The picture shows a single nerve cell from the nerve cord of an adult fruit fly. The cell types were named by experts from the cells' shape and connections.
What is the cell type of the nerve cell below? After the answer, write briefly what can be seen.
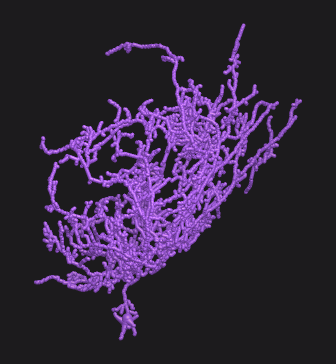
The cell type is IN21A012. This is a nerve-cord intrinsic neuron. Dozens of branch ends can be seen. In this view it is about as wide as it is tall.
